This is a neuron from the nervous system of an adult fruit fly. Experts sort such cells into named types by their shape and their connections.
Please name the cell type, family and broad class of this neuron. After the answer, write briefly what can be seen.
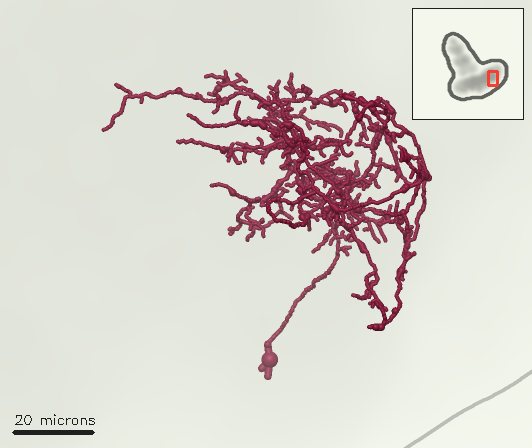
Its cell type is AVLP337. The family is hemilineage VLPl&p1_lateral. Its broad class is central-brain intrinsic neuron. By the scale bar it is about 85 microns wide in this view. As drawn here it is about as wide as it is tall.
